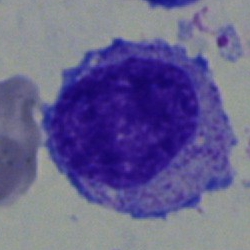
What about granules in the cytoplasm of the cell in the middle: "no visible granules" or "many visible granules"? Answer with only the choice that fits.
Many visible granules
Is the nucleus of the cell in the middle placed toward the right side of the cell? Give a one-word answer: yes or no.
No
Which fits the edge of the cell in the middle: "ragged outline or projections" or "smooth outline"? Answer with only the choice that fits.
Ragged outline or projections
